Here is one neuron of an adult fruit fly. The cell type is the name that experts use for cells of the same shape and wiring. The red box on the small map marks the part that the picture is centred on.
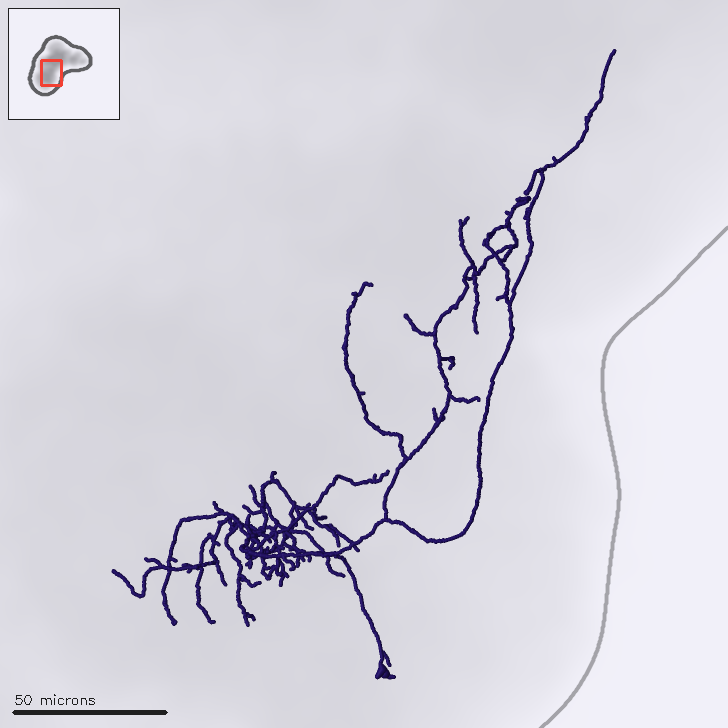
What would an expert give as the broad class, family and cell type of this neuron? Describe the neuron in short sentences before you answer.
Its cell body lies at the bottom of the picture. By the scale bar it is about 200 microns tall in this view. Dozens of branch ends can be seen. This is a visual projection neuron. The family is hemilineage VPNp&v1_posterior. It is of cell type LC36.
